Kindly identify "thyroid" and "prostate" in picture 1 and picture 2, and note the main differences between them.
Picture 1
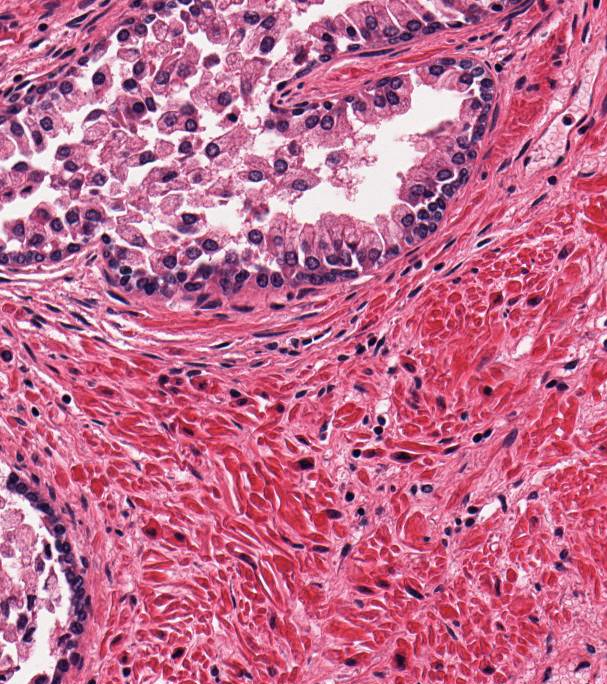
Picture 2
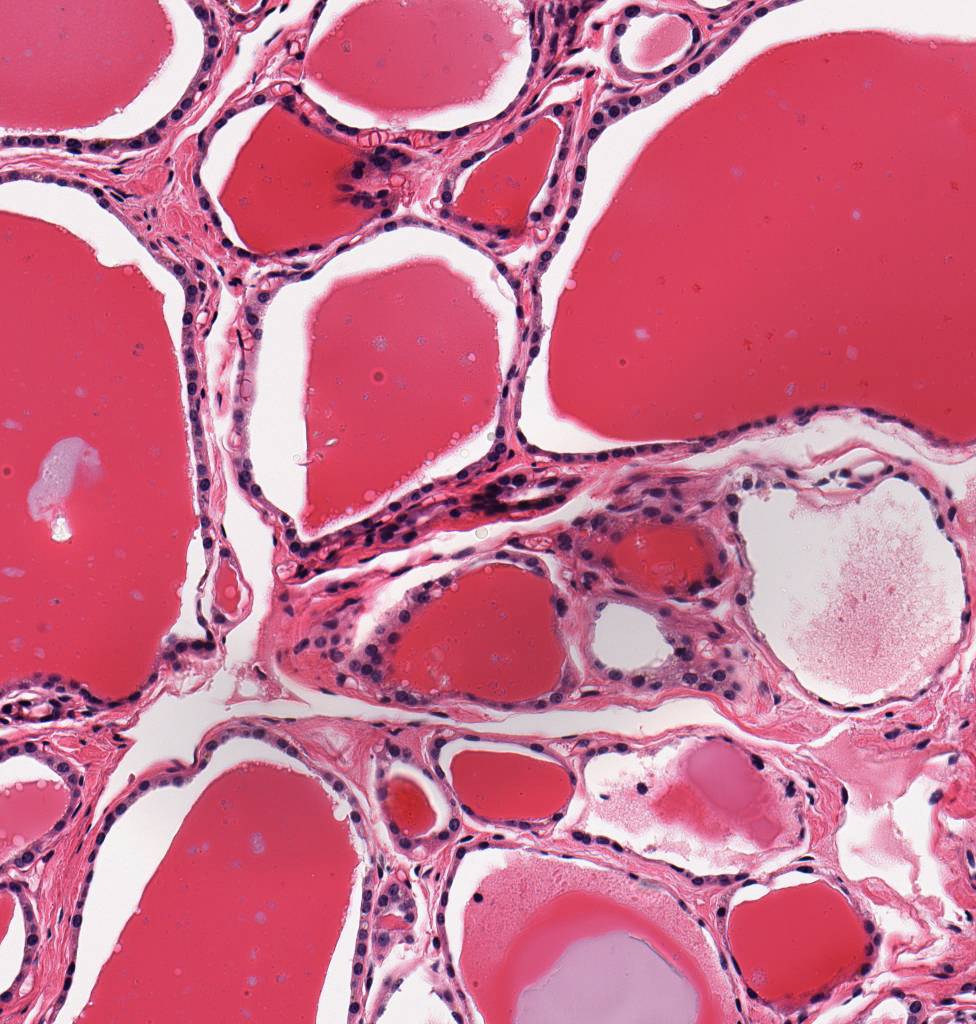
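You're looking at prostate in picture 1 and thyroid in picture 2. In the prostate, a large gland fills the upper left, part of a second lies at the lower left edge, and stroma fills the rest. Follow the lower border of that upper gland and you'll see a row of small, dark, flattened nuclei beneath the columnar cells. Spindle cells and fibres wrap concentrically around its outer border, and at lower right the stroma is bright pink smooth muscle bundles cut in many directions. The thyroid is filled with closed follicles of widely varying size, the largest at the upper right and along the left edge. Most hold smooth, homogeneous, deep pink colloid, and in many a white cleft separates that colloid from the lining. That lining is a single layer of flattened to low cuboidal cells with small, dark, round nuclei.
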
